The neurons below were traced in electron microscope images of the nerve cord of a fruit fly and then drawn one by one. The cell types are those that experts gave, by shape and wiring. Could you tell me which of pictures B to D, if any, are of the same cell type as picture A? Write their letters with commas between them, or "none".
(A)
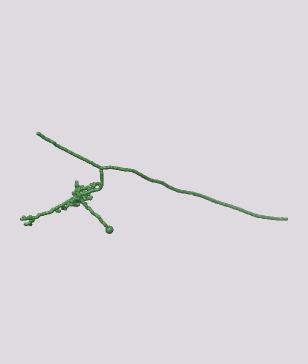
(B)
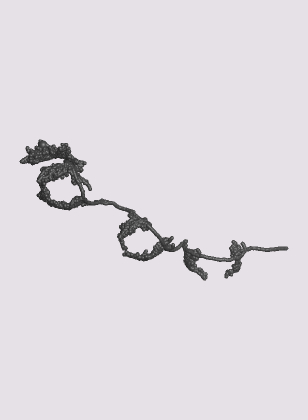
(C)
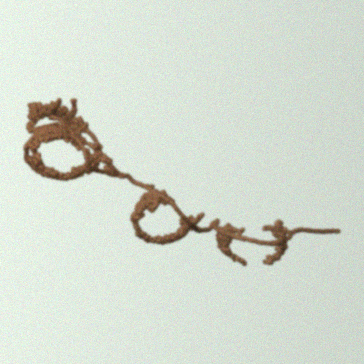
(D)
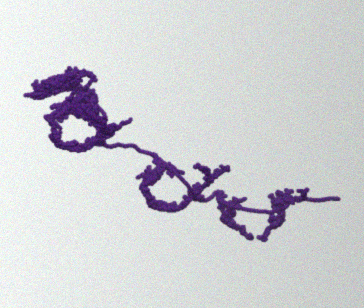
none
